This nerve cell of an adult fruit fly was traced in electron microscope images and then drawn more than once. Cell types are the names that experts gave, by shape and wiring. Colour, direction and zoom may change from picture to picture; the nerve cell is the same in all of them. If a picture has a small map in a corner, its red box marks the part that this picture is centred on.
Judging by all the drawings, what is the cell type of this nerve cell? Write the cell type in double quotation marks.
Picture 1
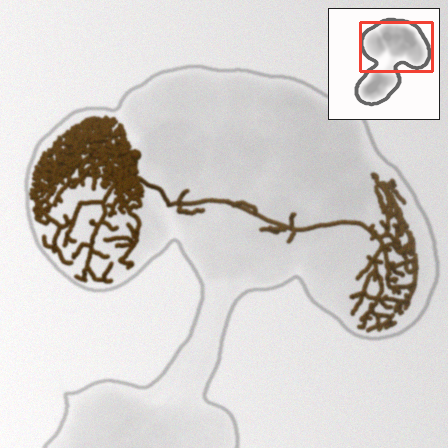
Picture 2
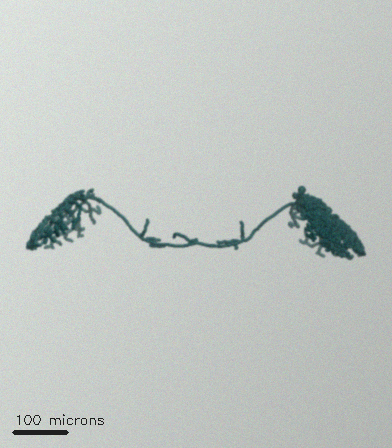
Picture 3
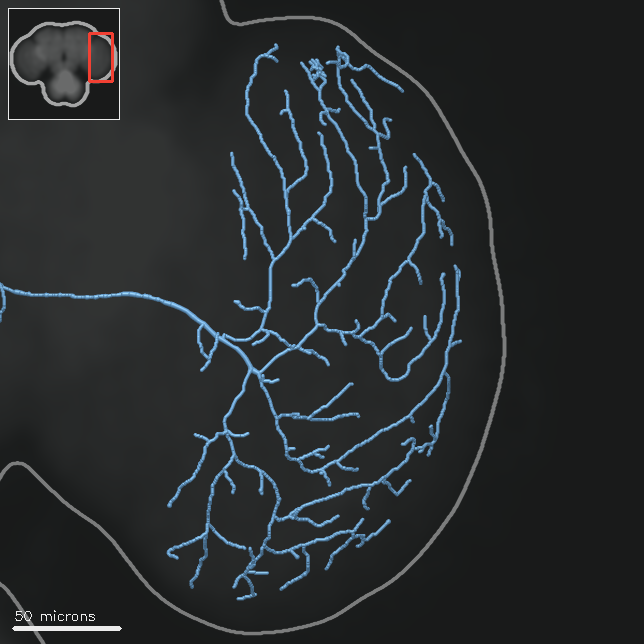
"MeVPMe2"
